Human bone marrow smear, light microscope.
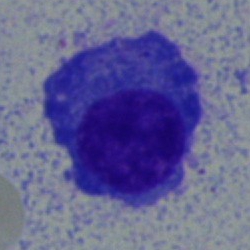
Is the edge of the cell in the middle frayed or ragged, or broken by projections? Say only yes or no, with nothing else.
Yes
